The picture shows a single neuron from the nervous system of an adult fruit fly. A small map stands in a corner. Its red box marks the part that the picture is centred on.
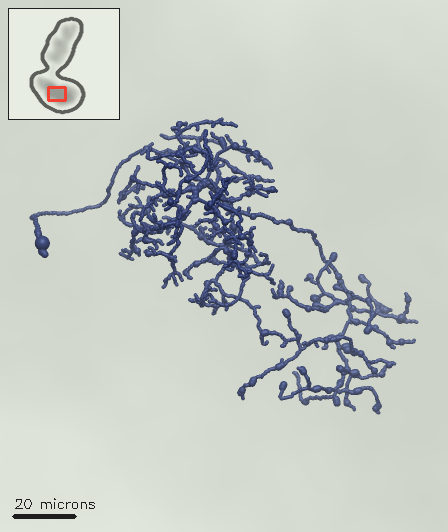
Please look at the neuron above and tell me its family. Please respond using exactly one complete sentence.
The family designation of this neuron is hemilineage LHa3.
